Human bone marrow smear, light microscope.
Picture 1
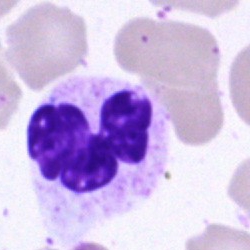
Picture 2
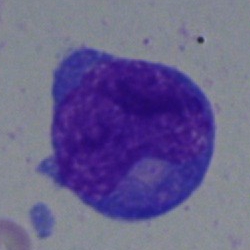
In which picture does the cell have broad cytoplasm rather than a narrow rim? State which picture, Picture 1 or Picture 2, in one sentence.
For the cell in picture 1, the cytoplasm is broad.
